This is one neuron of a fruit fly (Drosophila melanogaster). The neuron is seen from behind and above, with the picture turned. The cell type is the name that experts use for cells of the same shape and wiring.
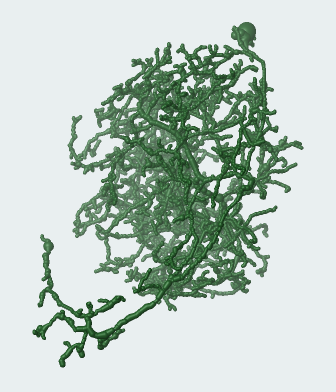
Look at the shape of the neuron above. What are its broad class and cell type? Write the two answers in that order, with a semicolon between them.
central-brain intrinsic neuron; AVLP592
